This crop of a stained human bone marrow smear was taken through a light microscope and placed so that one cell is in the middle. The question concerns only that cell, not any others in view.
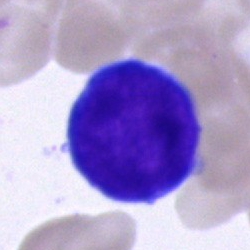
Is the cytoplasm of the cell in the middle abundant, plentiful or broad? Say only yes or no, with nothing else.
No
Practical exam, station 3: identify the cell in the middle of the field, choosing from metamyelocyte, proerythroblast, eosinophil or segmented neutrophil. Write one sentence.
This particular crop is centered on a proerythroblast.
